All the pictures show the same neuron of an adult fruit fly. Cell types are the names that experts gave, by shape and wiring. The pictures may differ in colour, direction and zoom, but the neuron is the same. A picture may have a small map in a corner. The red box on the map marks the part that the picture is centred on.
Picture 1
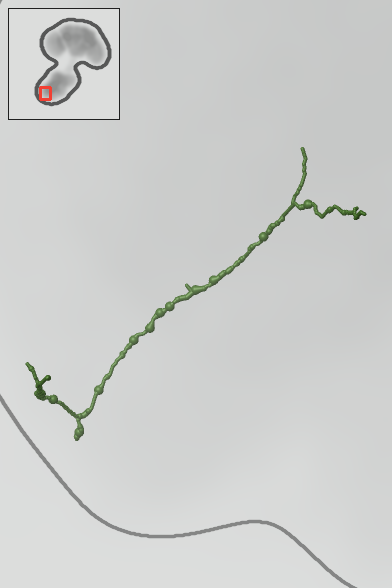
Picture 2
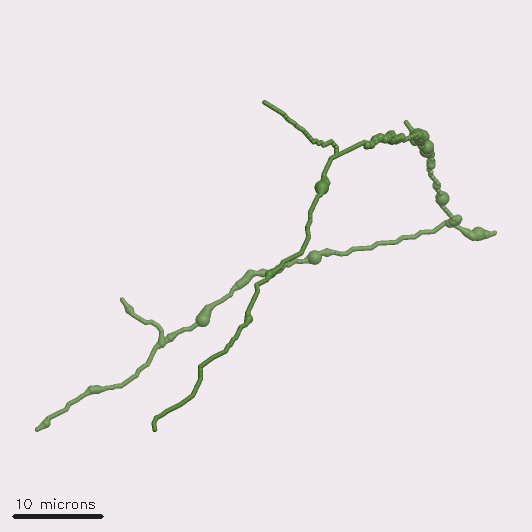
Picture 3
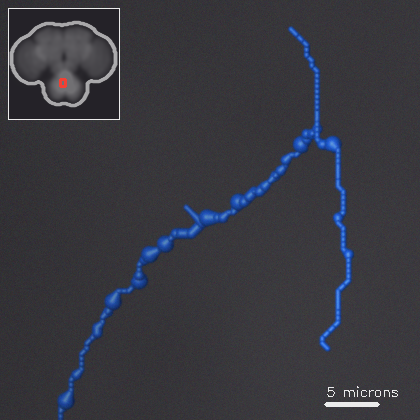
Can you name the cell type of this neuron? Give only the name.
SNta32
